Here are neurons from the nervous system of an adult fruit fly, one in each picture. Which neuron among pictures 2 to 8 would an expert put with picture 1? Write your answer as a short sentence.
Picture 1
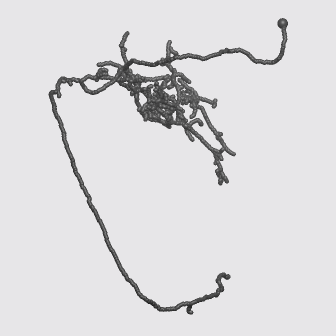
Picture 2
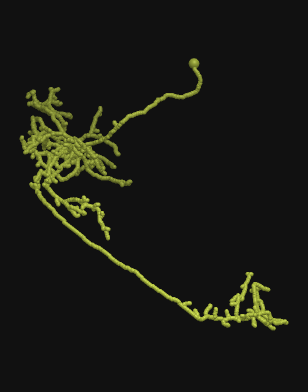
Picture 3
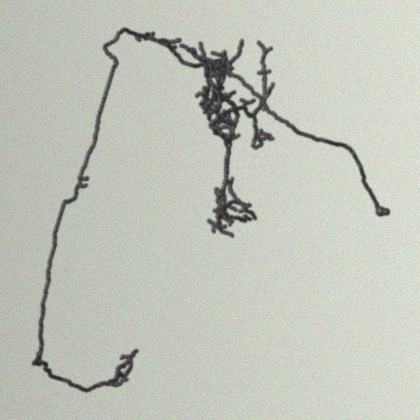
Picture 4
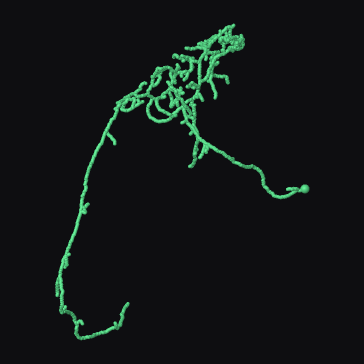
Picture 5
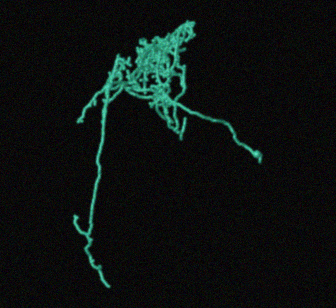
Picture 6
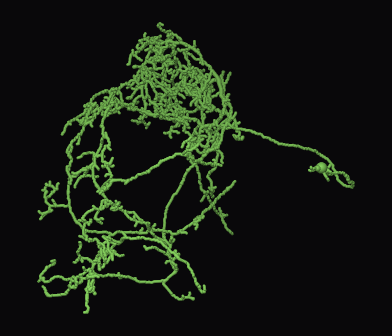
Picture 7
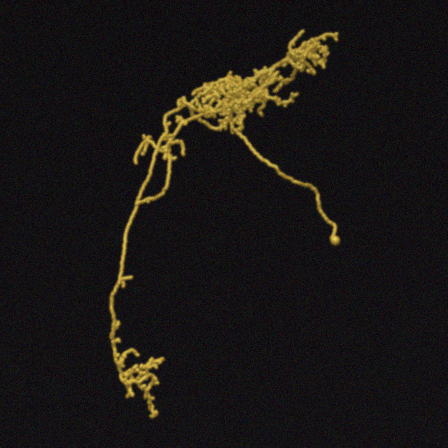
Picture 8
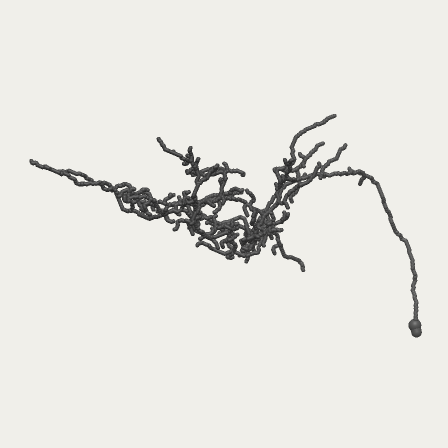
Picture 3 shows a neuron of the same cell type.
